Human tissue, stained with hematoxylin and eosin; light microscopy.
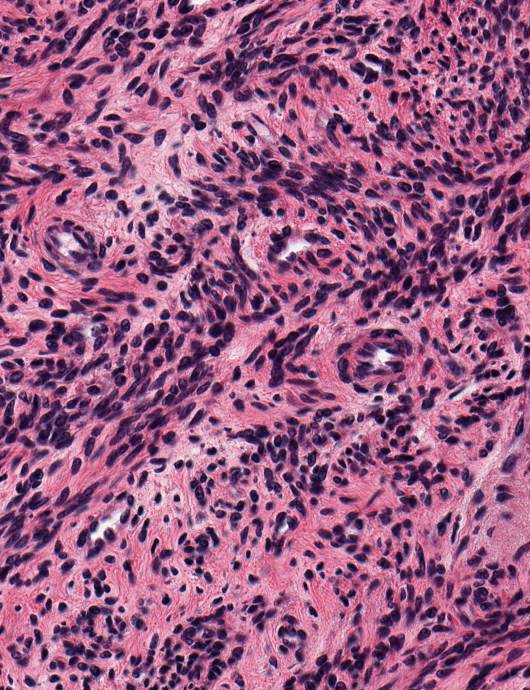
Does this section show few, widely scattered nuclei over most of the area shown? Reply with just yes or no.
No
